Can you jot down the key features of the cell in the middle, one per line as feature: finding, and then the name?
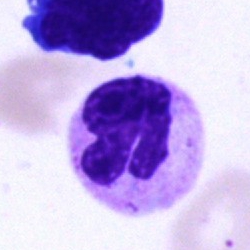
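Nucleus: curved, folded band, narrow cleft opening toward the bottom
Chromatin: dark purple, coarsely clumped
Cytoplasm: pale pinkish-lilac
Granules: fine and faint, in the cytoplasm
Name: segmented neutrophil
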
